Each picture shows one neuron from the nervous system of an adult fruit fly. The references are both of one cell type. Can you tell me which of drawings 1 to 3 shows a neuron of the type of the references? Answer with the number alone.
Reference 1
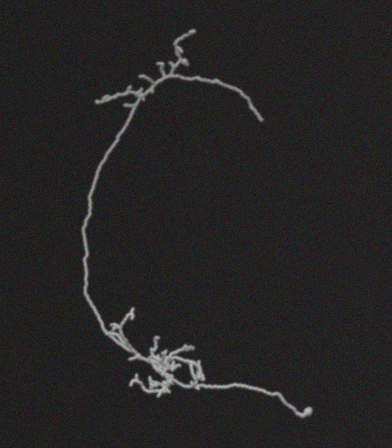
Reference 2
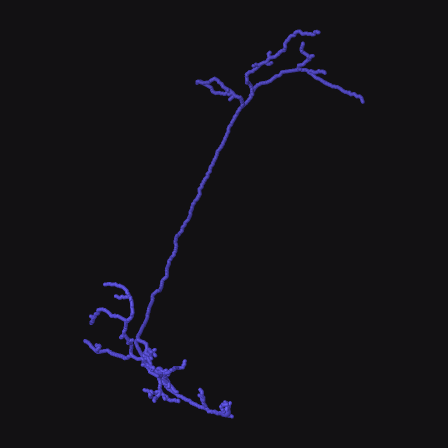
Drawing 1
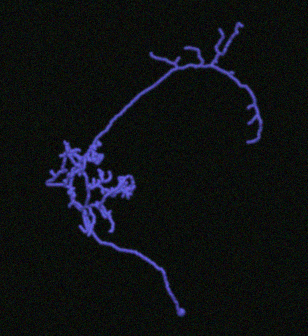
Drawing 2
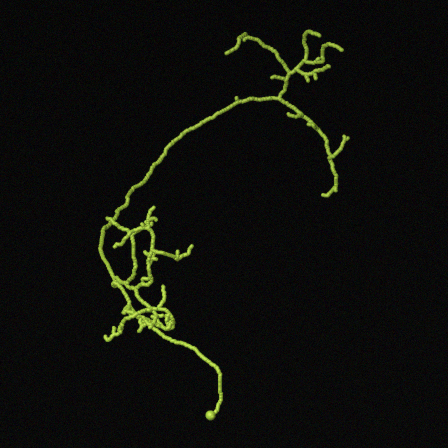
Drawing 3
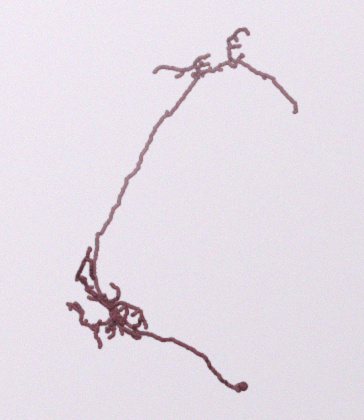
3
